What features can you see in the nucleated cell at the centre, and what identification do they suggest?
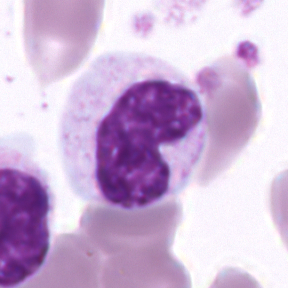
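Going down the list: the outline is roughly round and smooth. The chromatin is dark purple and coarsely clumped, and no nucleoli can be made out in the nucleus. The cytoplasm holds fine, scattered pink-violet granules. This is a metamyelocyte.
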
